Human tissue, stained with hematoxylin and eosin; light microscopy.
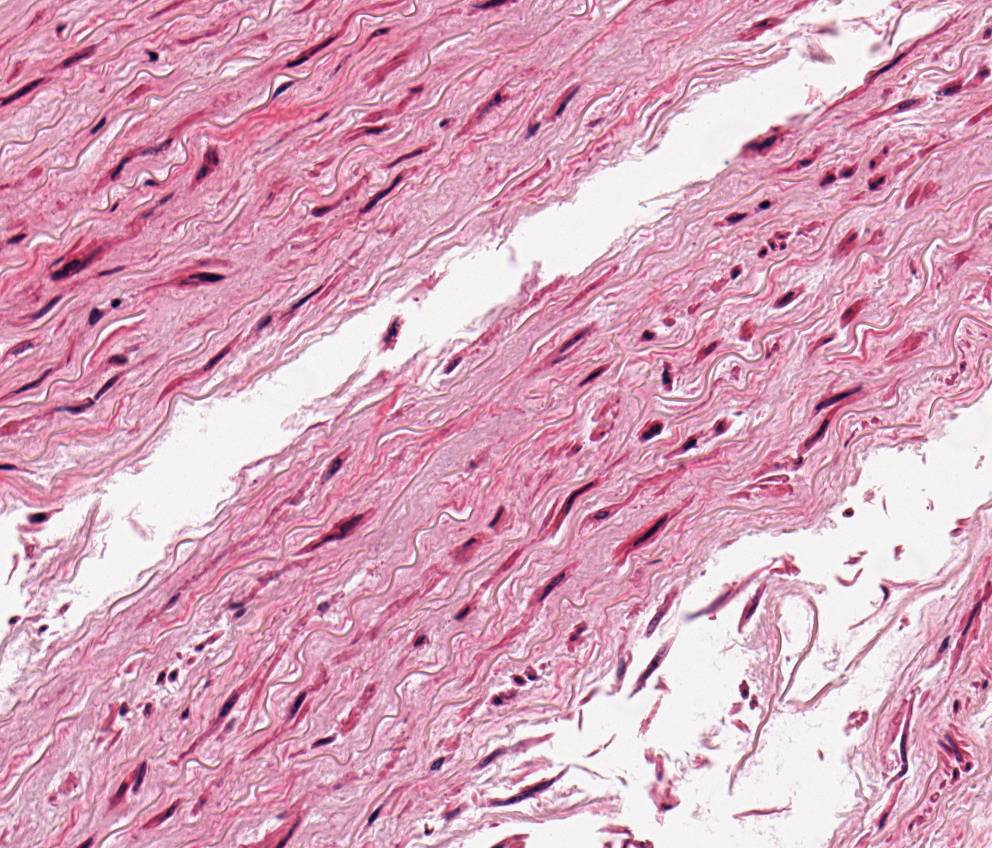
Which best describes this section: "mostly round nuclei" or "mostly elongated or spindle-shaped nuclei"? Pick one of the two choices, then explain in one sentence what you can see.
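Mostly elongated or spindle-shaped nuclei. Most nuclei are dark, elongated and spindle-shaped, lying along the fibres.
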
